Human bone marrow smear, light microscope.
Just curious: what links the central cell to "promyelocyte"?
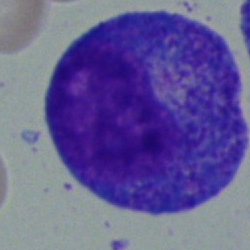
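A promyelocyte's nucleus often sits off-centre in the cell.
In keeping with that, this nucleus lies toward the left and lower part, filling most of the cell.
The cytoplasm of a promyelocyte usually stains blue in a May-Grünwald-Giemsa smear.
Here the cytoplasm fits this, showing as a paler bluish-purple zone in the upper right of the cell. The chromatin is dark purple and finely textured rather than coarsely clumped. Fine purplish-red granules are scattered through the cytoplasm.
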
